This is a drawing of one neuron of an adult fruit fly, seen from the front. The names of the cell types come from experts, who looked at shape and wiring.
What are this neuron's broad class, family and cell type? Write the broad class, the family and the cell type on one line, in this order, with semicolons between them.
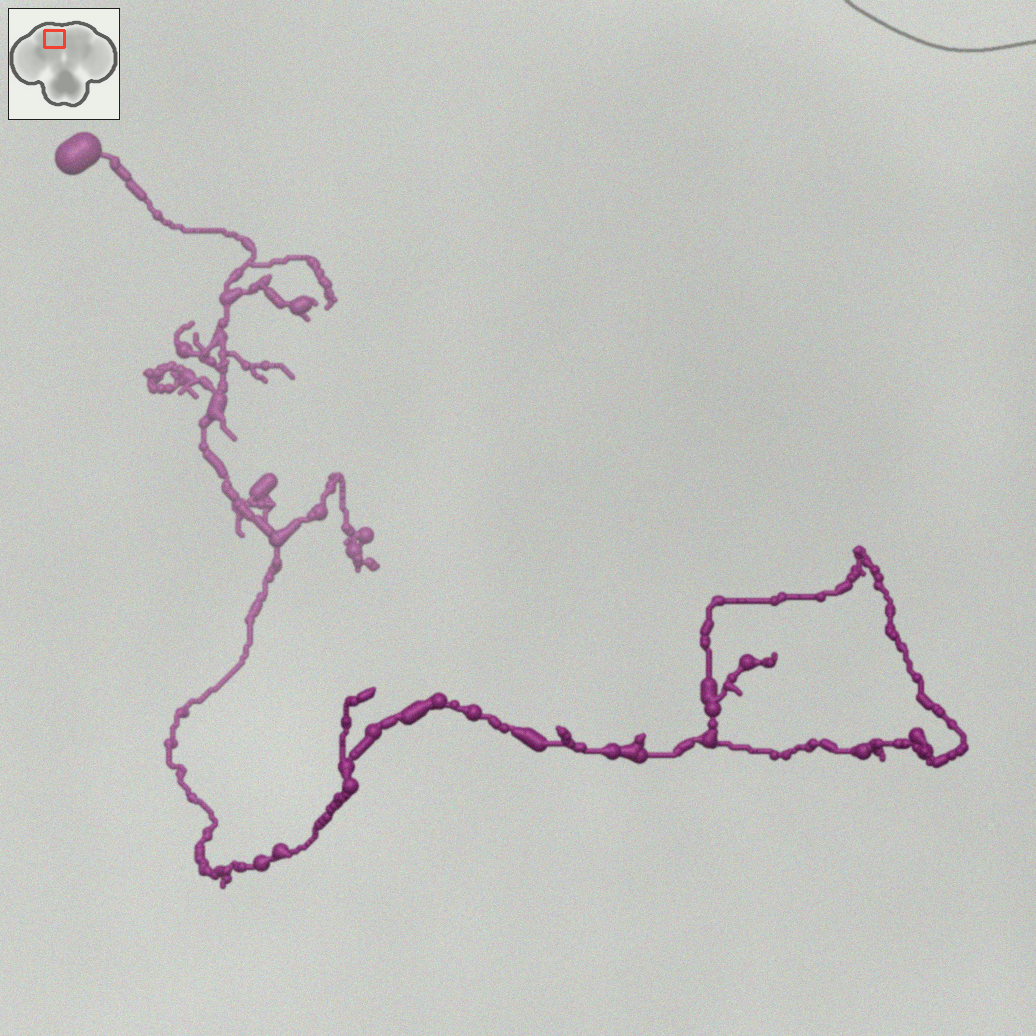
central-brain intrinsic neuron; class Kenyon Cell; KCg-m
